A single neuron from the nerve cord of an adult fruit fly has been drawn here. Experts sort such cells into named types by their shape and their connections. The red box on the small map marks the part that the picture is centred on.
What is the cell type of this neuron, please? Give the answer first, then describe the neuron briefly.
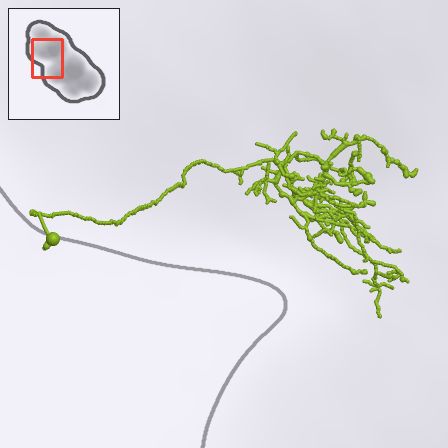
Its cell type is IN16B084. This is a nerve-cord intrinsic neuron. The picture shows dozens of branch ends. In this view it is wider than it is tall.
